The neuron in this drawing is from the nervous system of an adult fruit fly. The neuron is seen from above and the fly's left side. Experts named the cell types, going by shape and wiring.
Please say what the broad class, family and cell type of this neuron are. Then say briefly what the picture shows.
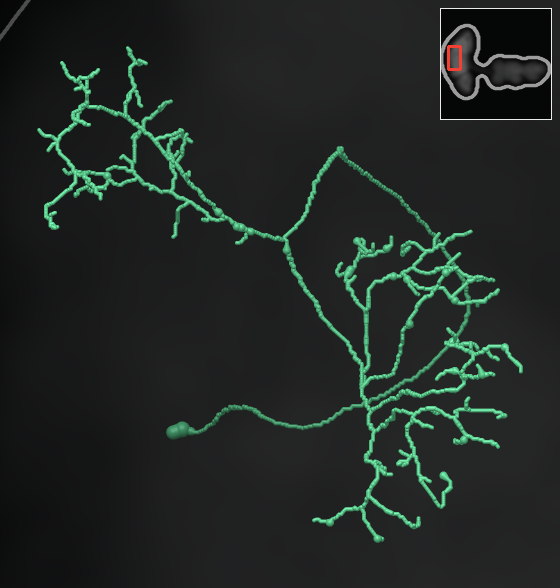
This is a central-brain intrinsic neuron. The family is hemilineage LALv1_dorsal. The cell type is FB4A_a. It is in the brain and does not reach the nerve cord. The picture shows dozens of branch ends.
